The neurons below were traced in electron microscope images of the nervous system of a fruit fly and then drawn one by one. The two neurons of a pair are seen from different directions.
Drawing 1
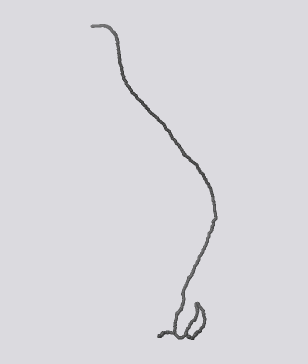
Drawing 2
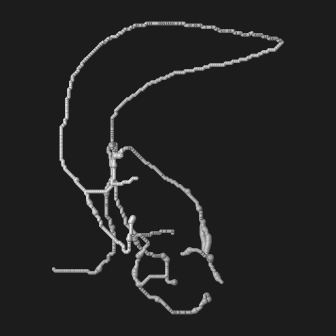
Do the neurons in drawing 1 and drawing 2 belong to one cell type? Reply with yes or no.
yes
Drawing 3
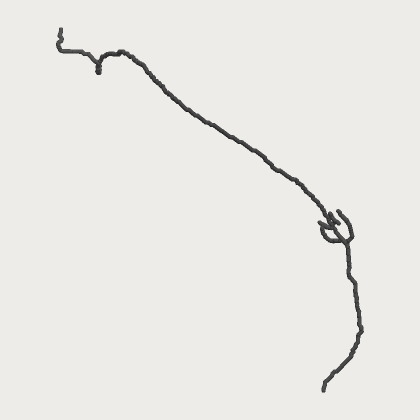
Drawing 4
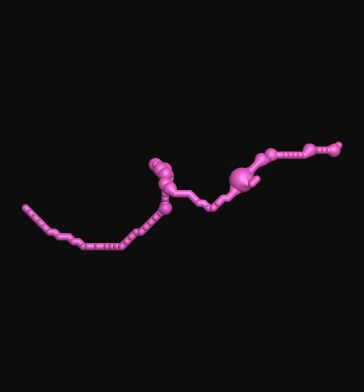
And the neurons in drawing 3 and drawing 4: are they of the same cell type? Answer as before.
no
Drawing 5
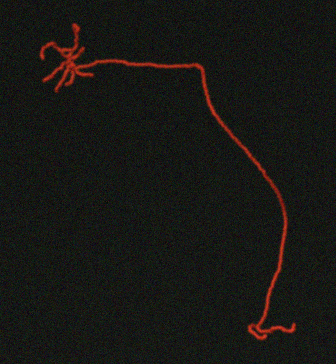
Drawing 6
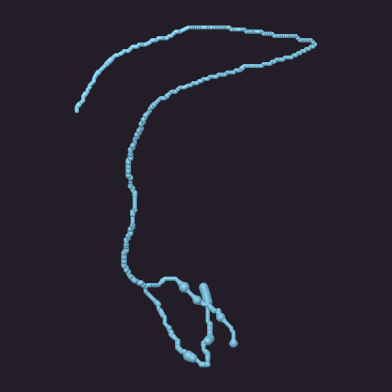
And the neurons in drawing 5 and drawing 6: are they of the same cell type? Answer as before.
yes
